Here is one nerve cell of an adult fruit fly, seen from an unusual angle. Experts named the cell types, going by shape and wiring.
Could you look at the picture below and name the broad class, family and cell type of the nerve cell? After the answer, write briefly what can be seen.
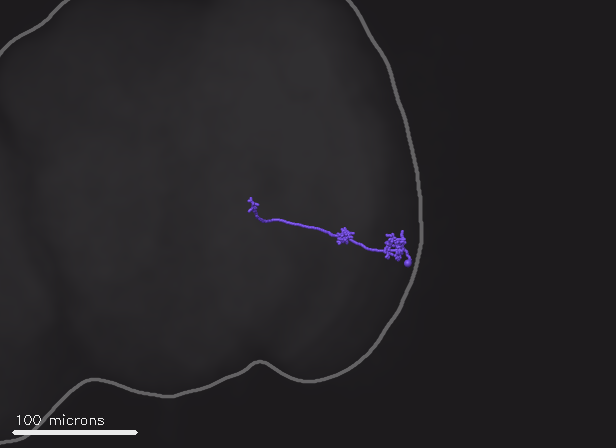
Its broad class is optic-lobe intrinsic neuron. Its family is Tm. The cell type is Tm6. From left to right in the picture it spans about 130 microns. As drawn here it is wider than it is tall.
